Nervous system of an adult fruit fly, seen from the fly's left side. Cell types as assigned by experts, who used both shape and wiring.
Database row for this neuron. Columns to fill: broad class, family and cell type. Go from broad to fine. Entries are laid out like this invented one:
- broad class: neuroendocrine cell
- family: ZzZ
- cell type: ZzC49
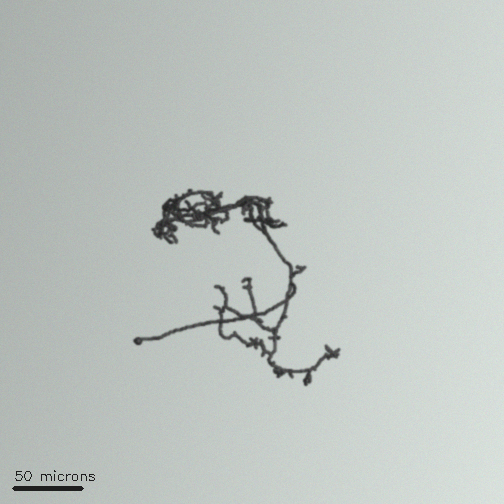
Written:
- broad class: central-brain intrinsic neuron
- family: hemilineage PSa1
- cell type: AVLP462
